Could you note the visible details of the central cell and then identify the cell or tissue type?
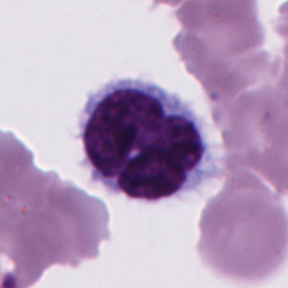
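Notice how little cytoplasm there is: the nucleus fills most of the cell, leaving just a narrow pale blue-grey rim. The chromatin is dark purple and coarsely clumped. Along the border, fine hair-like projections form a fringe. You are looking at a hairy cell.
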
